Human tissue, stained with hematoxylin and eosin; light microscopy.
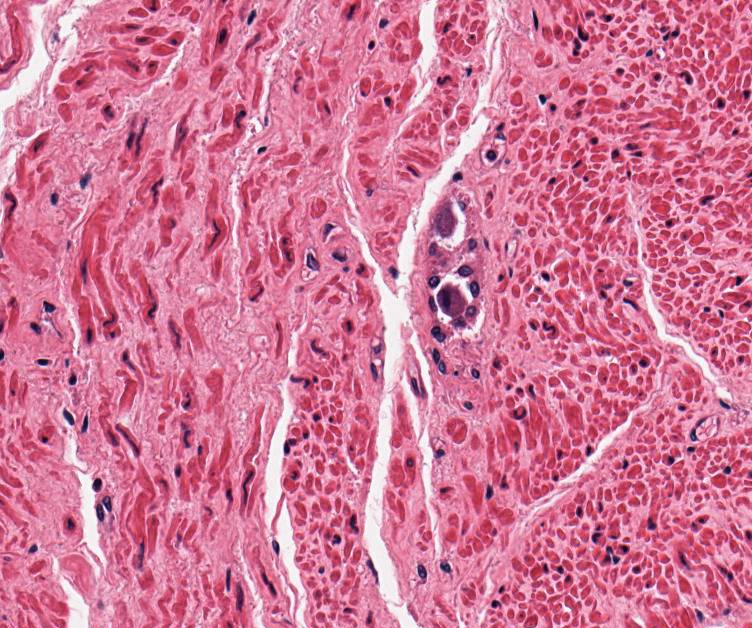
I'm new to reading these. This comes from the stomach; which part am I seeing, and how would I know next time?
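Smooth muscle bundles fill this field, cut in different planes. On the left the cells are cut lengthwise and look wavy, with elongated dark blue nuclei; on the right they are cut across as small rounded profiles.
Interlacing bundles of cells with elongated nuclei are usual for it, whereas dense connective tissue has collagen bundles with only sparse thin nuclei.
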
